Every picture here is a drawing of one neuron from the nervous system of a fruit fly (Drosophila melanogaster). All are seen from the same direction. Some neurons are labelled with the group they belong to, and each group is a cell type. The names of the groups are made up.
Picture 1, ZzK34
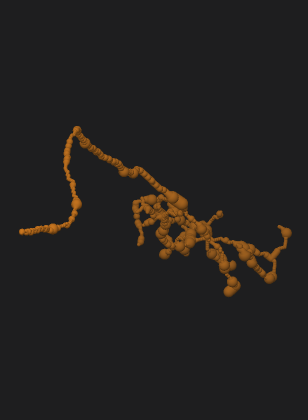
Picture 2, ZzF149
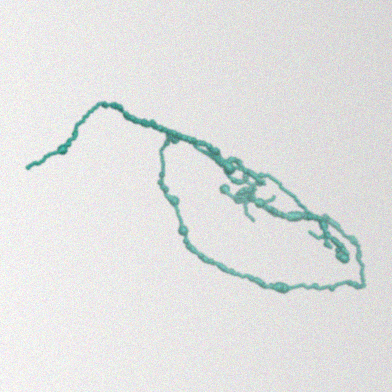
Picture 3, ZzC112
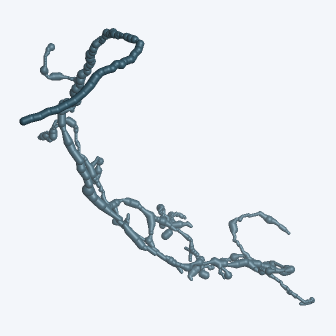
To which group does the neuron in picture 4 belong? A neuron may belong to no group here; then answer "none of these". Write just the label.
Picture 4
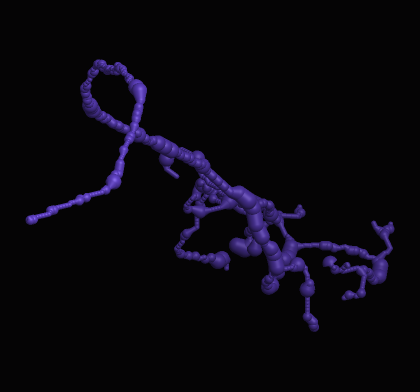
ZzK34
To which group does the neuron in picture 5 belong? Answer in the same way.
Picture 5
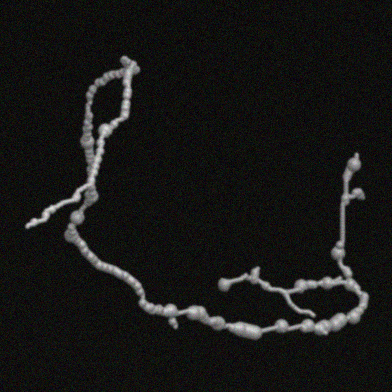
none of these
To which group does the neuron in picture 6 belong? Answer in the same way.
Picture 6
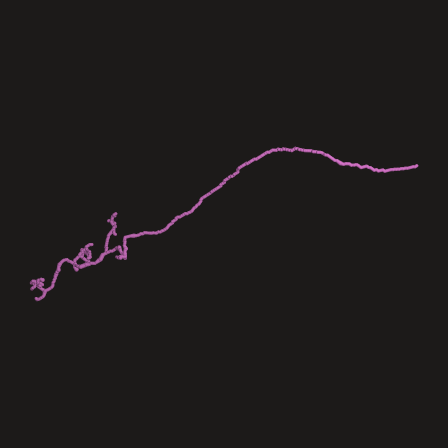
ZzF149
